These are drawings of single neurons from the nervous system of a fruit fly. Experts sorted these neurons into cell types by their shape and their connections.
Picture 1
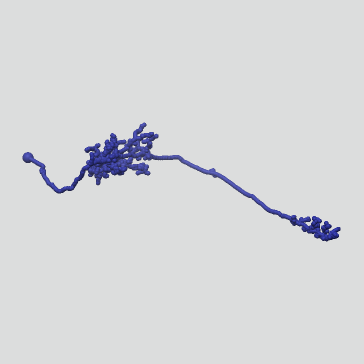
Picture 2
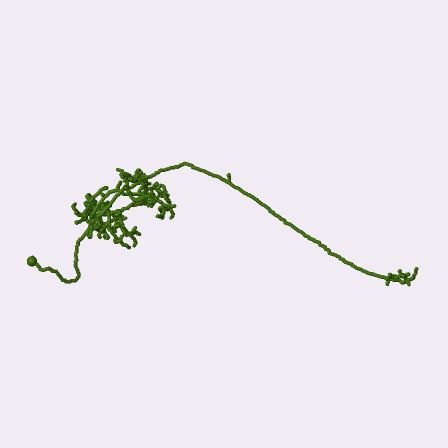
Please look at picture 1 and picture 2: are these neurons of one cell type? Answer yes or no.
yes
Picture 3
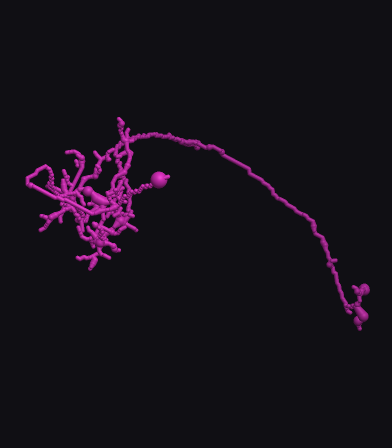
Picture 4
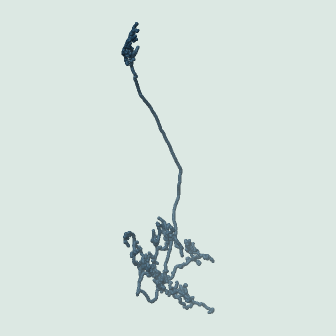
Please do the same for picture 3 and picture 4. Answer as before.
yes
